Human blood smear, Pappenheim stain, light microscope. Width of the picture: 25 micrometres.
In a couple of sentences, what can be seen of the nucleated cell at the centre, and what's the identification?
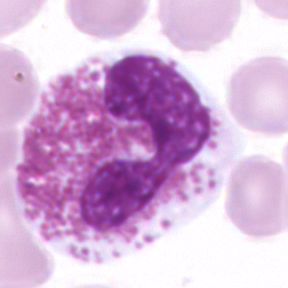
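Outline first: the cell is roughly round. Next, the nucleus has two lobes and lies toward the right side of the cell. Within it, no nucleoli are visible. The cell is an eosinophil.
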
